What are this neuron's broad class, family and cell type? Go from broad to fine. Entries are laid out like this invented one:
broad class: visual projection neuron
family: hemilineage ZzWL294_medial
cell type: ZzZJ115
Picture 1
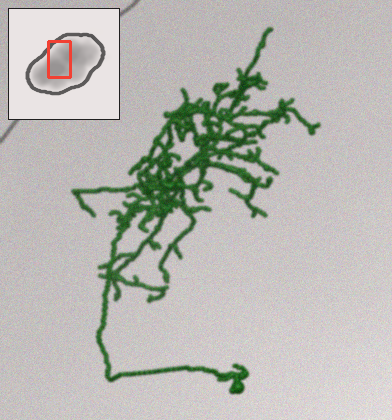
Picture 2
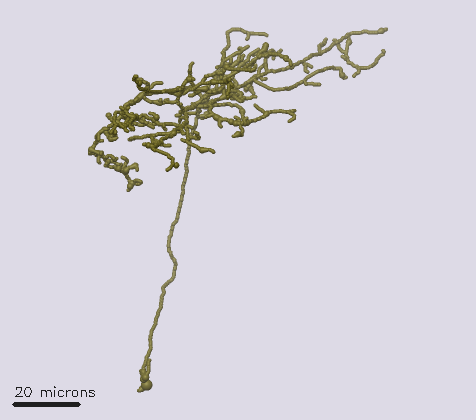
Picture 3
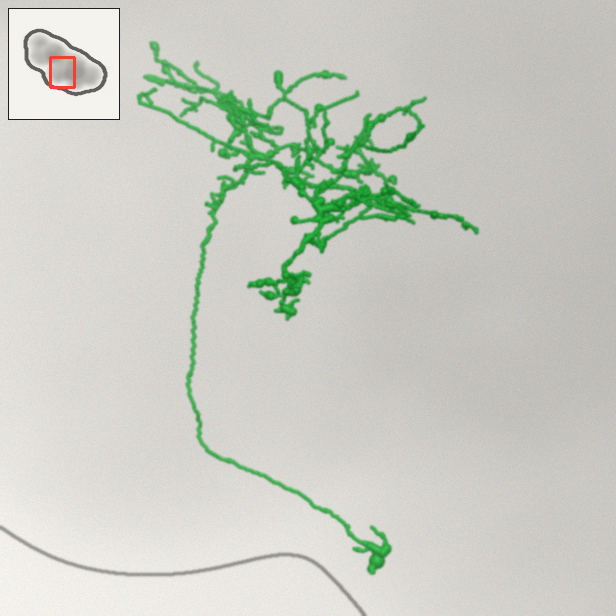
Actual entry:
broad class: nerve-cord intrinsic neuron
family: hemilineage 16B
cell type: IN16B092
